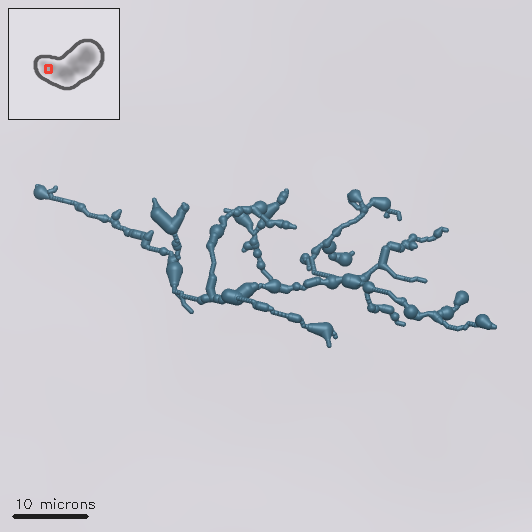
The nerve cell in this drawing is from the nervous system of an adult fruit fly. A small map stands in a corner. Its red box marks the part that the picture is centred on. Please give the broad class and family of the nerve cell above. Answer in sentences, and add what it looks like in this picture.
Its broad class is sensory neuron entering the nerve cord. The name of its family is class mechanosensory tactile. No cell body is drawn. From left to right in the picture it spans about 65 microns.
